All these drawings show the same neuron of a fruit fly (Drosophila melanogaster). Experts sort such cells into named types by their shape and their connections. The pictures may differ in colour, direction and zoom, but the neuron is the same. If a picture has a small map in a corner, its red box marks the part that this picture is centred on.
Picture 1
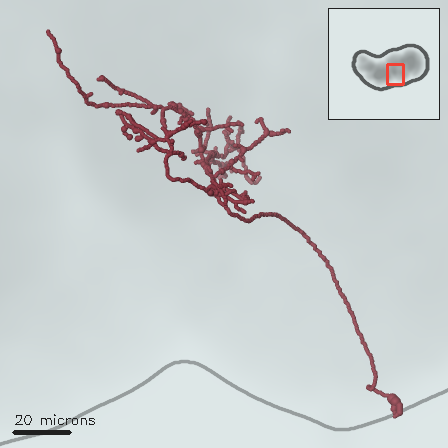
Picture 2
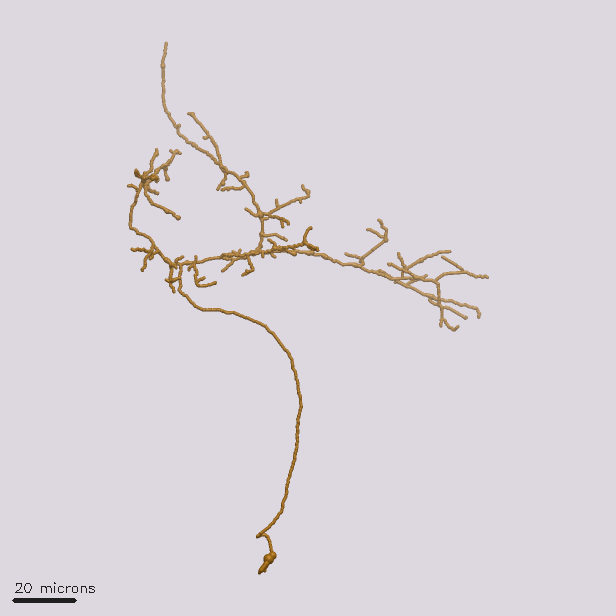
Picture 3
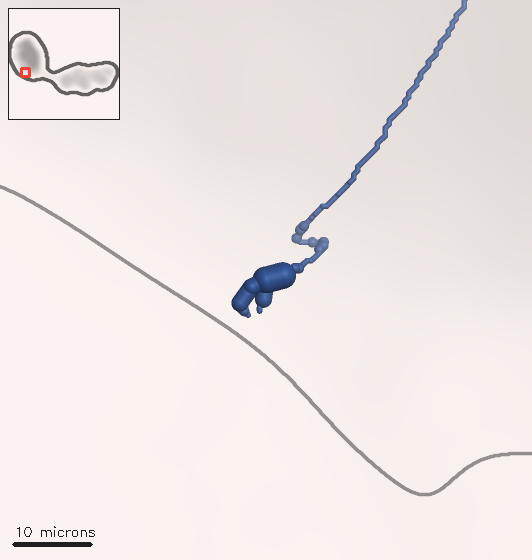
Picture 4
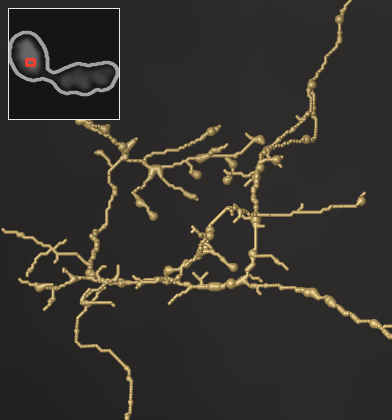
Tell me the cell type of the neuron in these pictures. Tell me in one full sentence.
With respect to cell type, this neuron is CB3798.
